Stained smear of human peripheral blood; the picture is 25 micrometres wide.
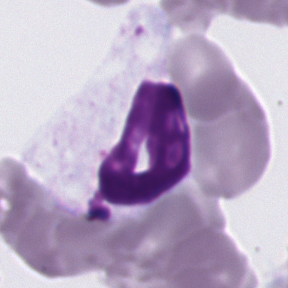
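Segmented neutrophil, the nucleated cell at the centre of a stained human peripheral blood smear under the light microscope. Its nucleus forms a closed ring with a clear hole in the middle and sits toward the right-hand side of the cell. A small dark knob projects from the lower-left end of the nucleus. Abundant cytoplasm spreads out to the upper left of the nucleus.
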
